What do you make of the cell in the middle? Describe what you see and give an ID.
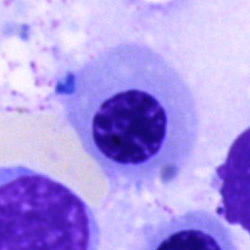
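It's got a smooth, rounded-oval outline, and the nucleus sits low, leaving more cytoplasm above it than below. The chromatin's dark purple and coarsely clumped. There's plenty of pale blue-grey cytoplasm. That's an erythroblast.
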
